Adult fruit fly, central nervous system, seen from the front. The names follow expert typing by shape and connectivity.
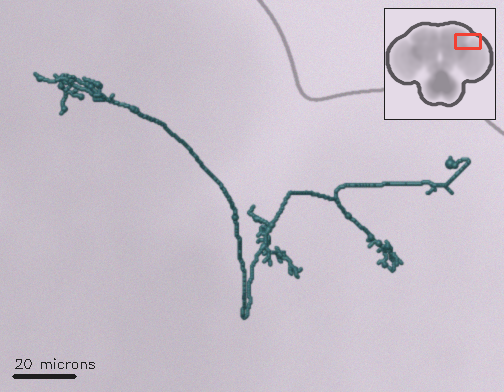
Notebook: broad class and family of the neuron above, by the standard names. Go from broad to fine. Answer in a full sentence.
A visual projection neuron of the LC family.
